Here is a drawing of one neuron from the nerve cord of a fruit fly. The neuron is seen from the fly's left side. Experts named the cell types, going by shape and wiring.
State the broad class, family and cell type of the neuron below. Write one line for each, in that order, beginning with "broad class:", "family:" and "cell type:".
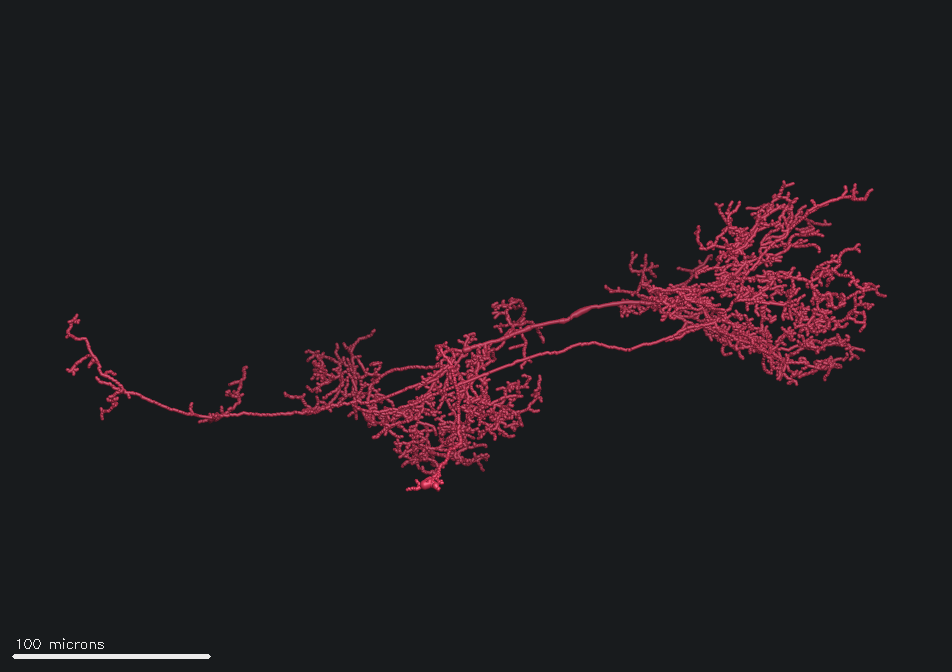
broad class: nerve-cord intrinsic neuron
family: hemilineage 05B
cell type: IN05B010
